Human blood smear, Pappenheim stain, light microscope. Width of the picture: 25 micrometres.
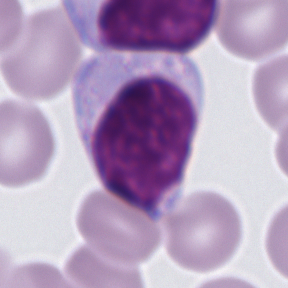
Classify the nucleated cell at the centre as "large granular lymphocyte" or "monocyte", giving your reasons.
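This cell is a large granular lymphocyte rather than a monocyte. Its nucleus is oval in outline, about 12 by 9 micrometres, and its chromatin is dark purple and coarsely clumped.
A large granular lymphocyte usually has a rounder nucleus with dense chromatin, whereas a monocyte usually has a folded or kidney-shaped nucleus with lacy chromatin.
The coarse clumping here differs from the lacy pattern usual in a monocyte. The nucleus lies off-centre toward the lower right, and the pale greyish-blue cytoplasm is broadest above and to the left of it.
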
